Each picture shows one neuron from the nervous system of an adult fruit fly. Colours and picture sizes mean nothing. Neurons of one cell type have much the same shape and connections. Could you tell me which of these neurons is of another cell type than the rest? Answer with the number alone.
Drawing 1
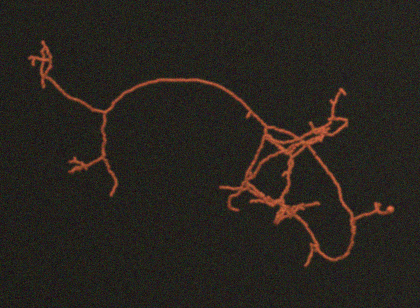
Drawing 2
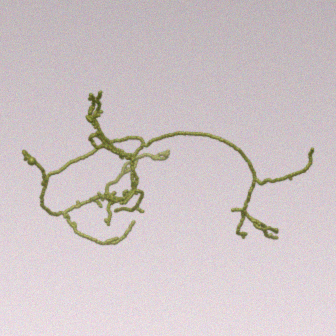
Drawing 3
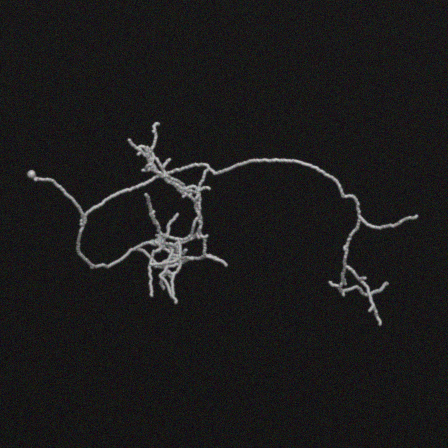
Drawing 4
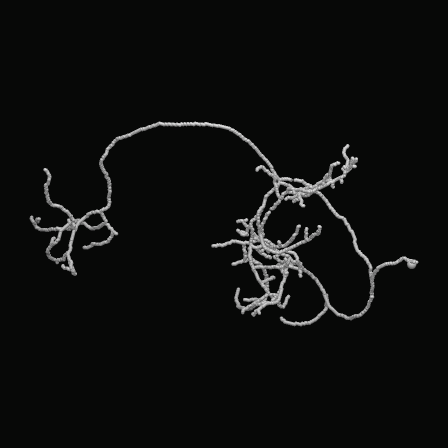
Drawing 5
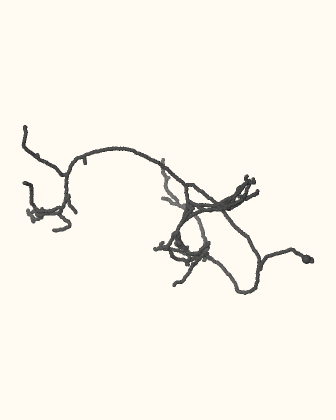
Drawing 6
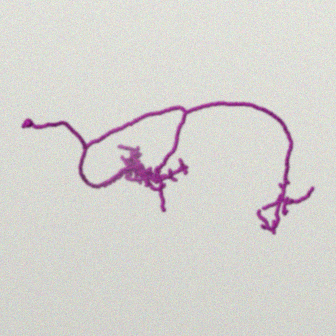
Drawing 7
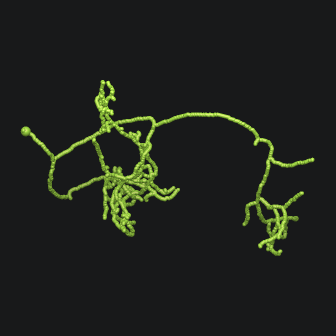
6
